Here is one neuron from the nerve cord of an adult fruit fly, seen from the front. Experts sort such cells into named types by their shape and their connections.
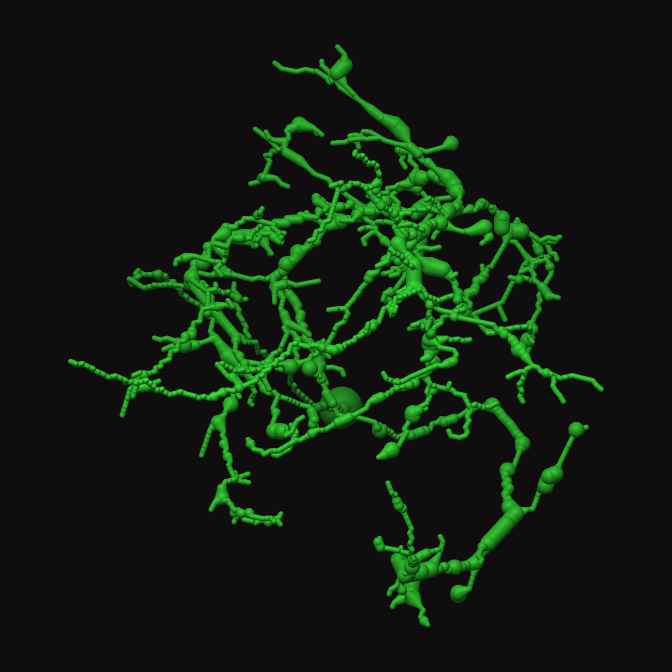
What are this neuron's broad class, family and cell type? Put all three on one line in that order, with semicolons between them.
nerve-cord intrinsic neuron; hemilineage 20A.22A; IN20A.22A024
